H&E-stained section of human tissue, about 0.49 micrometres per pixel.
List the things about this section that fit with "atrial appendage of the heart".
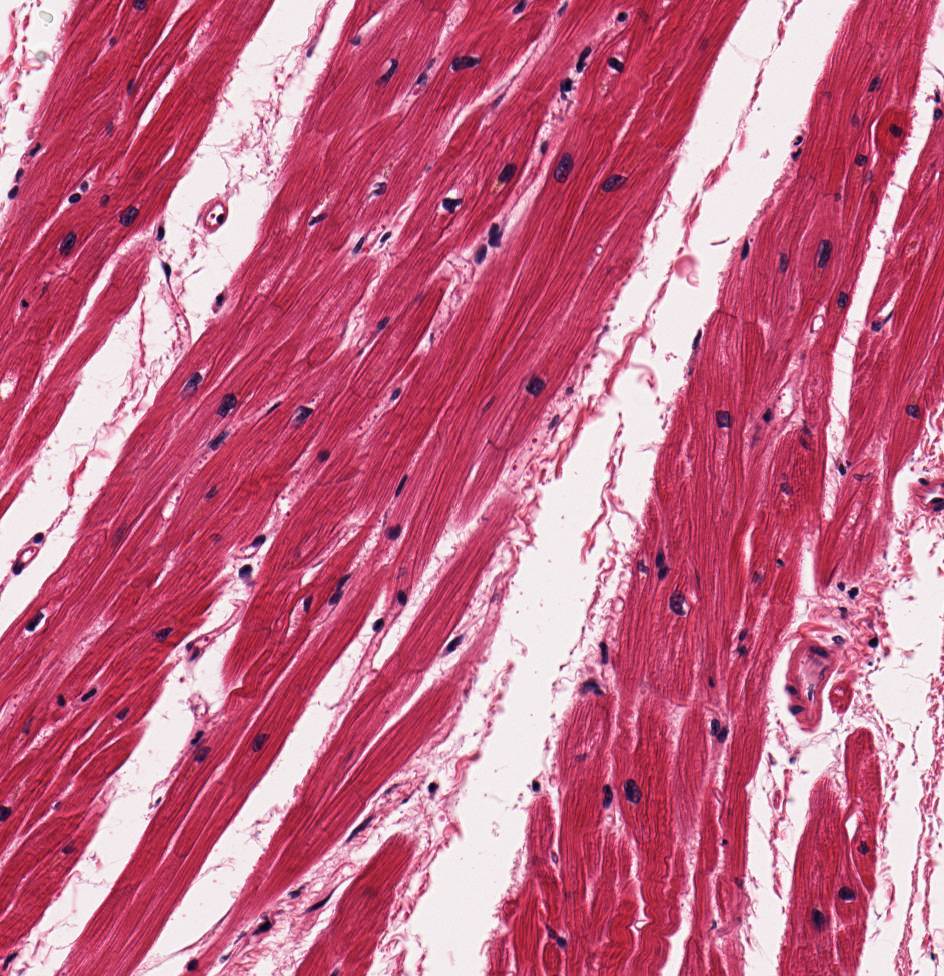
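Section: atrial appendage of the heart. Muscle cell nuclei oval, central within the fibres. Some fibres branch and join neighbouring fibres. Fibre cytoplasm deep pink-red, in keeping with the pink cardiac muscle of this site.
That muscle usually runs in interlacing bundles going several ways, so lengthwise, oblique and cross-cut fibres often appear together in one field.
Thin wisps of loose connective tissue lie in the spaces between the bundles.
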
